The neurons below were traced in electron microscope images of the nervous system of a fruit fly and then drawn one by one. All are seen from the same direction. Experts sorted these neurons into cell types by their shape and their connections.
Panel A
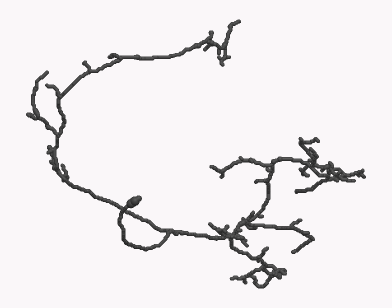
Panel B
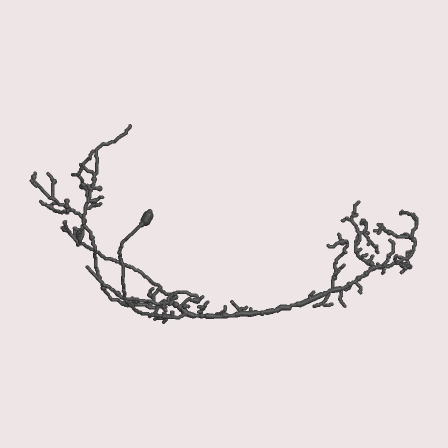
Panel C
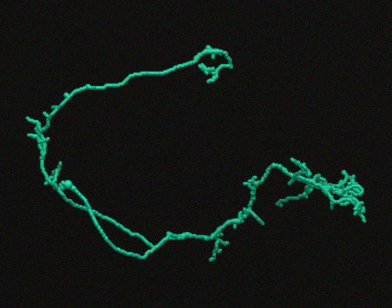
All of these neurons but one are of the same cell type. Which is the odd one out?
Panel B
